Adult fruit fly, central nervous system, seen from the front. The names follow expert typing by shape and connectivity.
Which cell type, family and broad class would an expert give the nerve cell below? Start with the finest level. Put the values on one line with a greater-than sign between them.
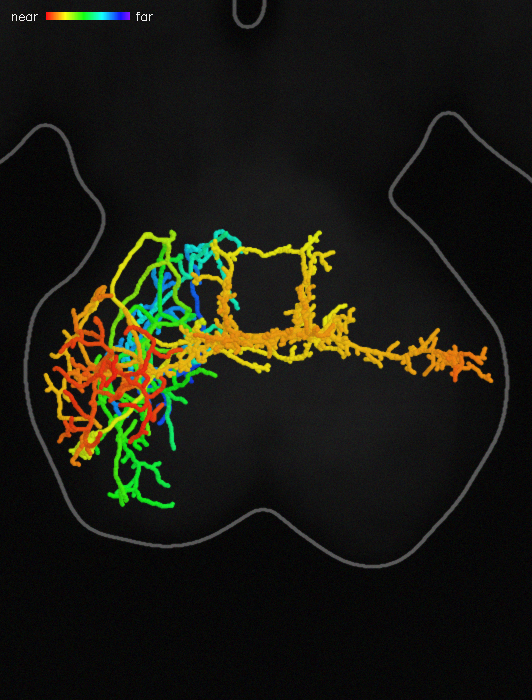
IN12A001 > hemilineage 12A > nerve-cord intrinsic neuron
